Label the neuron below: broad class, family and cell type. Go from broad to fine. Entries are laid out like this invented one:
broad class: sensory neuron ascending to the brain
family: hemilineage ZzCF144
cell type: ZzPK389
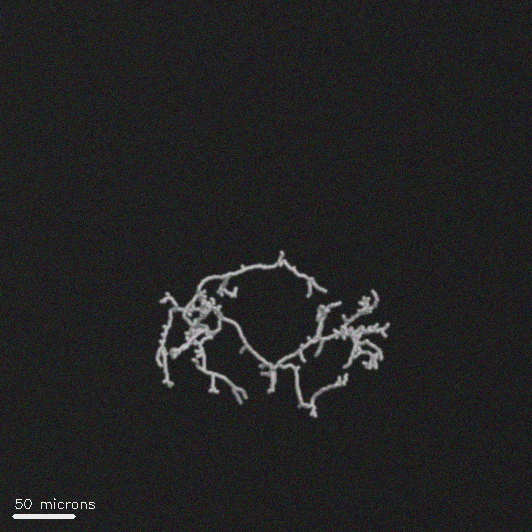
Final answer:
broad class: central-brain intrinsic neuron
family: hemilineage LALv1_ventral
cell type: PS324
